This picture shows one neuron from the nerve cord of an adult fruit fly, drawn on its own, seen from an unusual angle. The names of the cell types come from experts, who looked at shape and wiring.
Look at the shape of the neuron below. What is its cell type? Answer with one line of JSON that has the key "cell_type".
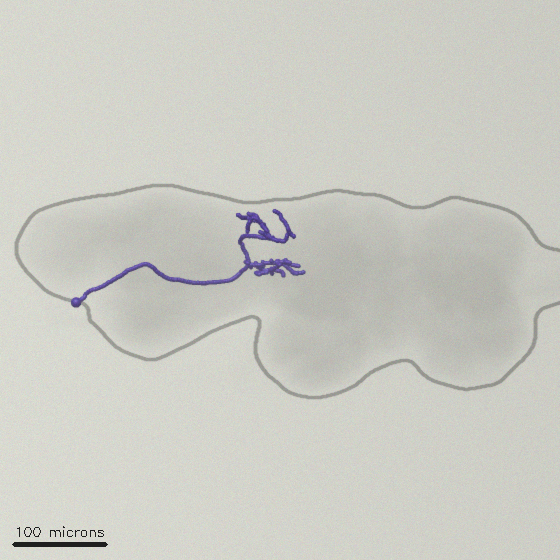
{"cell_type": "IN06A136"}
